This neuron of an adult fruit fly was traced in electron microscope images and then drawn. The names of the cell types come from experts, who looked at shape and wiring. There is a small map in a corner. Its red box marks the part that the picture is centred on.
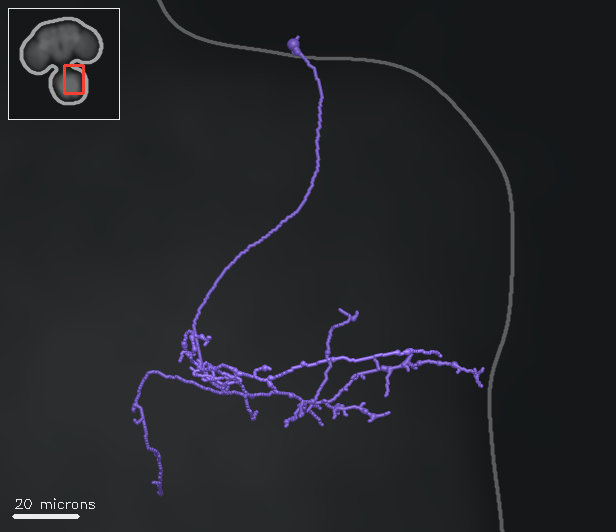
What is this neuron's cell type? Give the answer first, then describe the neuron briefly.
The cell type is IN23B072. It is a nerve-cord intrinsic neuron. The cell body can be seen at the top of the picture. From top to bottom in the picture it spans about 150 microns. Dozens of branch ends can be seen.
